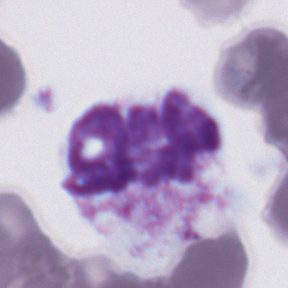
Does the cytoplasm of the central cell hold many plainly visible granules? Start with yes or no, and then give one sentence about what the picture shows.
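Yes. The cytoplasm holds many fine pinkish-violet granules.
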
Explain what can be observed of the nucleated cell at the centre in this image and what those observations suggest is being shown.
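Start with the nucleus: it is divided into several lobes lying side by side across the upper part of the cell. Now follow along to the leftmost lobe, which forms a ring around a clear hole. The chromatin is dark purple and coarsely clumped, and the cytoplasm is pale and nearly colourless rather than blue. This is a segmented neutrophil.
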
